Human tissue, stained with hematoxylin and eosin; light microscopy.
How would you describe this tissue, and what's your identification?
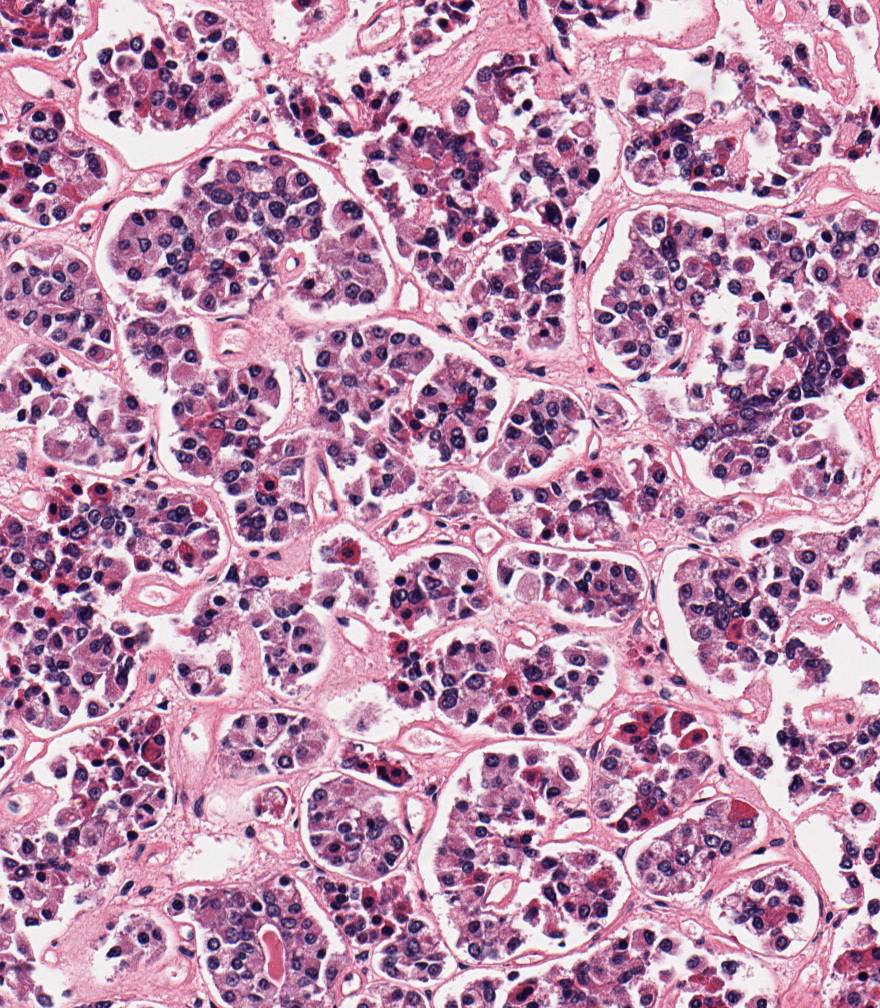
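Rounded nests throughout, then, separated by thin pink fibrous septa. Scattered among the more numerous cells with paler purple-grey cytoplasm are cells with bright red cytoplasm, and they mix within the same nests rather than forming nests of their own. Most nuclei look round, dark and fairly uniform in size. This is pituitary.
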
